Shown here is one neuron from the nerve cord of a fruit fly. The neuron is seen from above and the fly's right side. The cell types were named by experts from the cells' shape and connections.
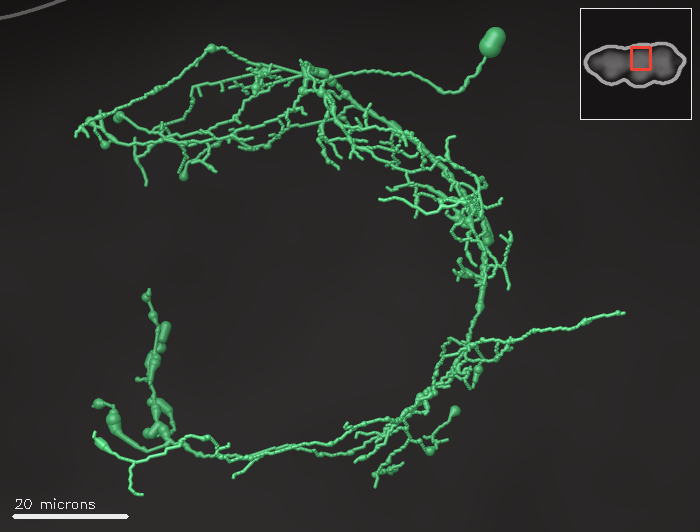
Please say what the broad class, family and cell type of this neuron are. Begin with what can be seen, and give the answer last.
By the scale bar it is about 100 microns wide in this view. Dozens of branch ends can be seen. Its broad class is nerve-cord intrinsic neuron. Its family is hemilineage 09A. It is of cell type IN09A059.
